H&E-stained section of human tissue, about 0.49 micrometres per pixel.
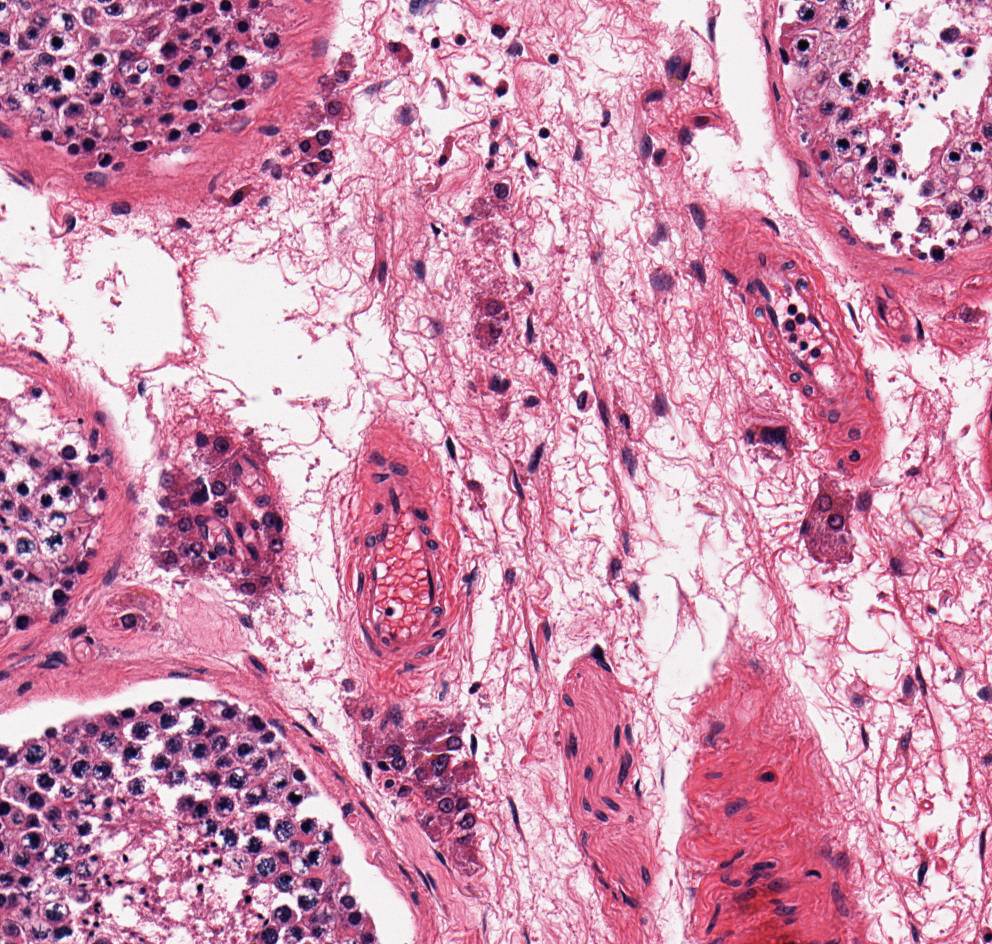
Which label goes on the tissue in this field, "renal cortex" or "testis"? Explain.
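It's testis. What decides it is the tubules: the round cross-sections at the top-left, top-right, left edge and bottom-left are packed with many layers of rounded cells with round, dark nuclei. Between them, notably at the left-centre and lower-centre, there are also clusters of large polygonal cells with abundant granular pink-purple cytoplasm and round nuclei.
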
